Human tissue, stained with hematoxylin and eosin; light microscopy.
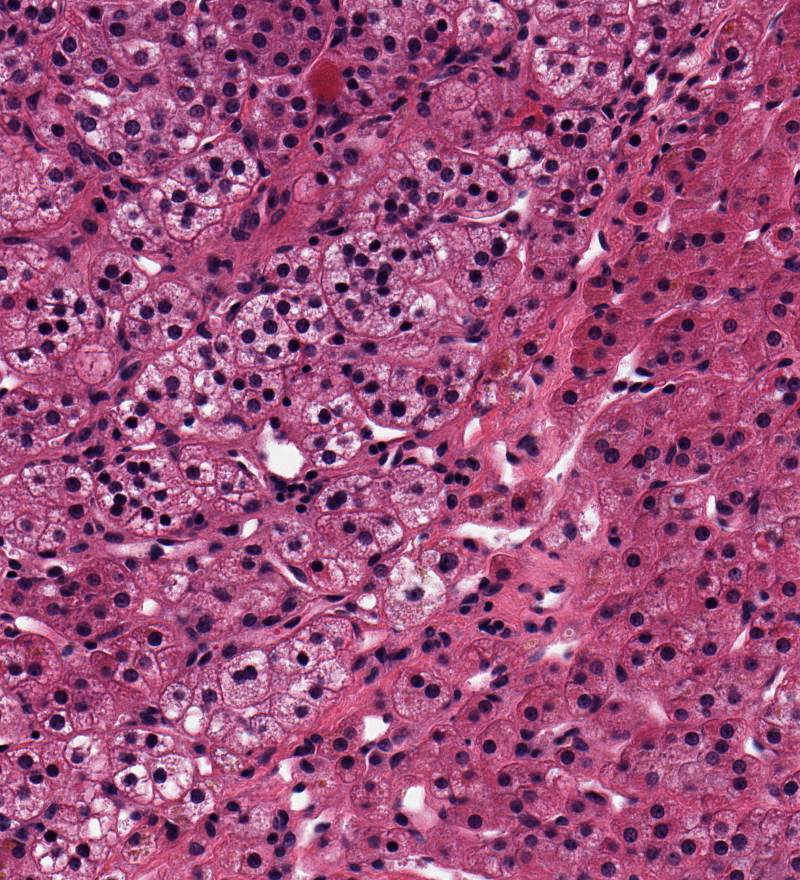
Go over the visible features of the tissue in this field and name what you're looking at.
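Two cell populations here: pale cells with foamy cytoplasm in the left half, denser cells with pink cytoplasm in the right half. On the left, those pale cells sit in rounded nests, each outlined by thin pink septa. Their cytoplasm is packed with many small clear vacuoles. Narrow, slit-like empty vascular spaces run between the cell groups, mostly in the centre and on the right. This is adrenal gland.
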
